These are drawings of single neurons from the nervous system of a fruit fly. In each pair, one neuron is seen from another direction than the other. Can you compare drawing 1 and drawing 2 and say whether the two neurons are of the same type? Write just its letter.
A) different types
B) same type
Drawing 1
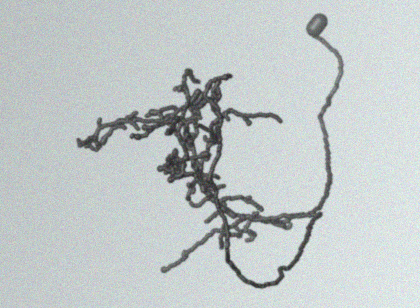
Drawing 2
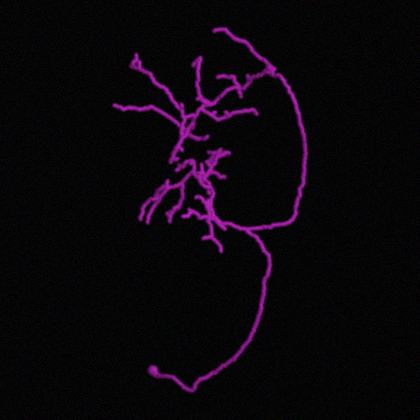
B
